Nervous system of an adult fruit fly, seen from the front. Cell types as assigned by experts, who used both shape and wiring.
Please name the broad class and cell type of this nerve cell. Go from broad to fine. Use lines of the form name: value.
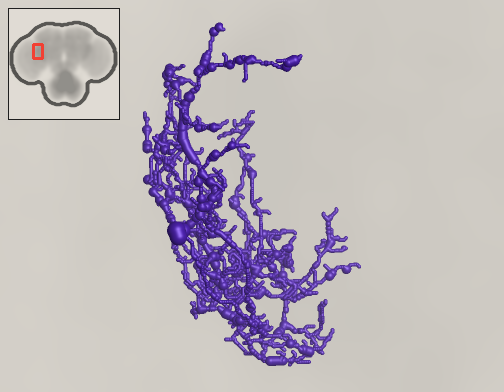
broad class: central-brain intrinsic neuron
cell type: AVLP409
